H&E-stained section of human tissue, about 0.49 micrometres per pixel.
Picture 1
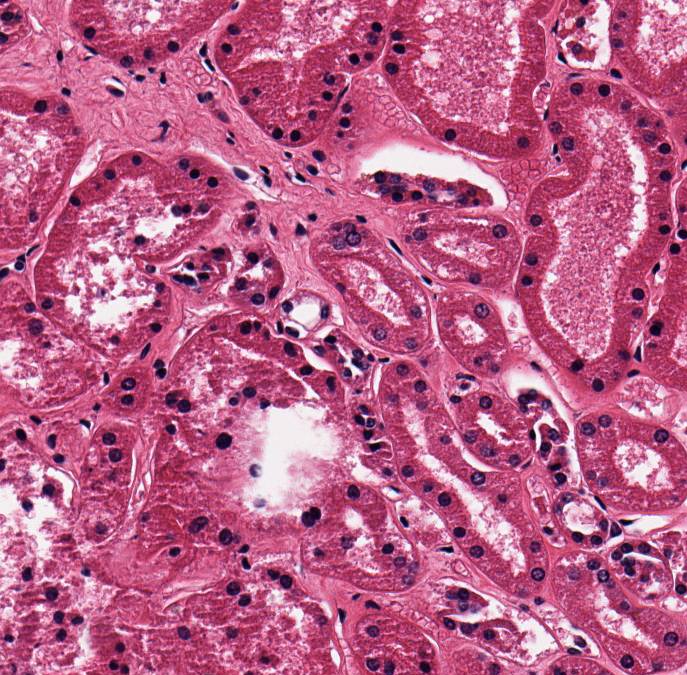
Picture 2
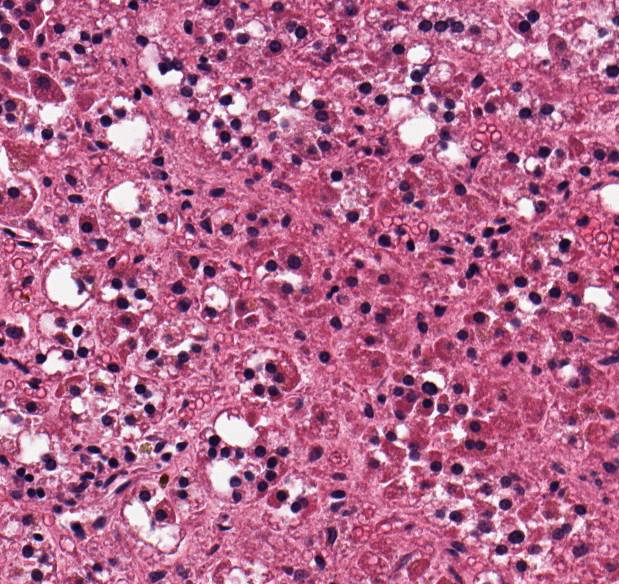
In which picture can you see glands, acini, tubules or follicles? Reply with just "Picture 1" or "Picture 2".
Picture 1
